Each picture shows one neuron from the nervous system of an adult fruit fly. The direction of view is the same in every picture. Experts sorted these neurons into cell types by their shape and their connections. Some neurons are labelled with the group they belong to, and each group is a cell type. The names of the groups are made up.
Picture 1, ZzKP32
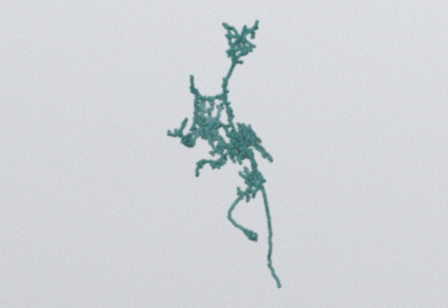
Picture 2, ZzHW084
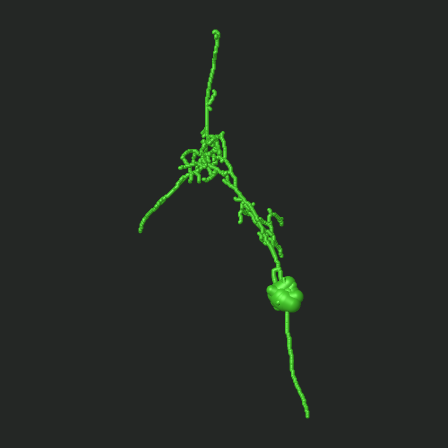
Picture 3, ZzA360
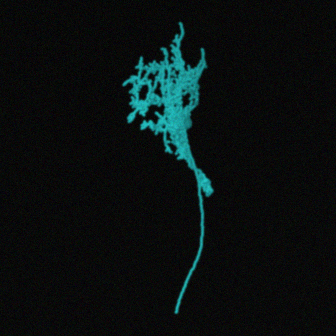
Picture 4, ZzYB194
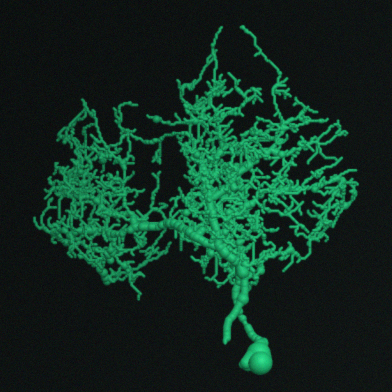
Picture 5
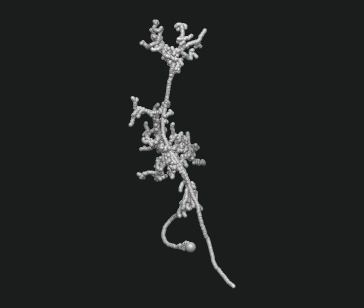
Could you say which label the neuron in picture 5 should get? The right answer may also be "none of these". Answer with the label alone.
ZzKP32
